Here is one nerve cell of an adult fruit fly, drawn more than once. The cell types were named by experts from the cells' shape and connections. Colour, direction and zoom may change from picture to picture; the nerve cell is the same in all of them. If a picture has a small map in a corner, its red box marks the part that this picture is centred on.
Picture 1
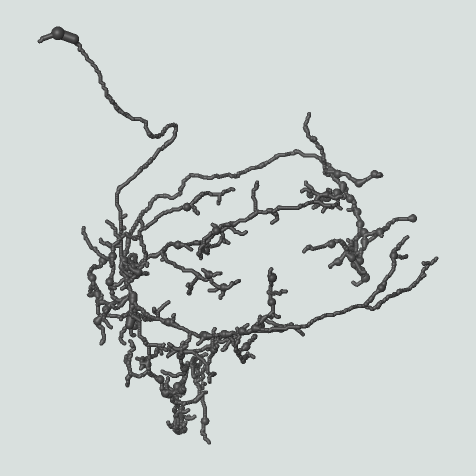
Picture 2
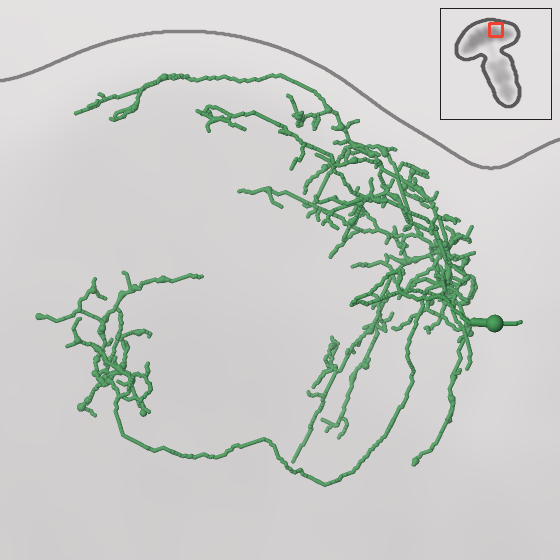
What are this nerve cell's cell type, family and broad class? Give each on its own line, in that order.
AVLP394
hemilineage VLPl4_anterior
central-brain intrinsic neuron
